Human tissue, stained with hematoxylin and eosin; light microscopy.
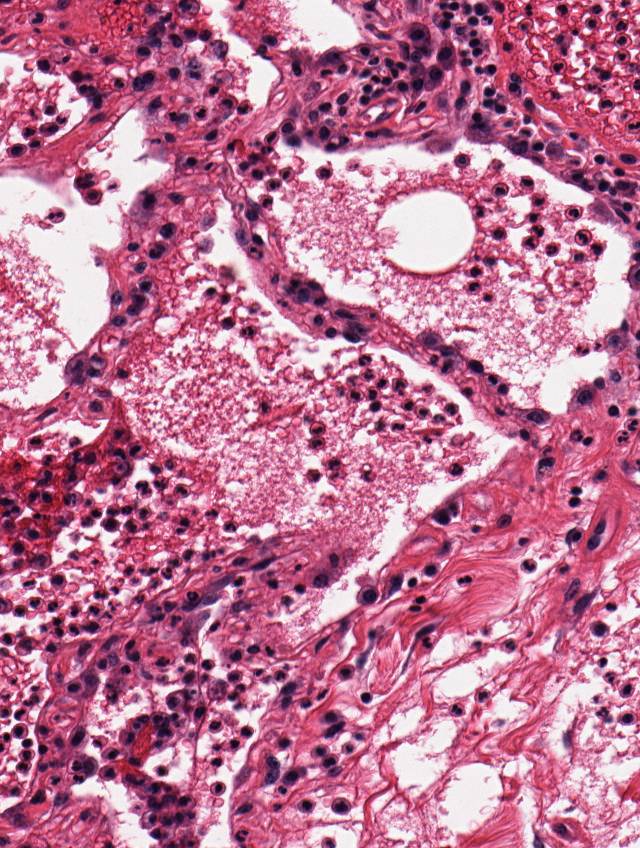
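Lung. In the spaces' pink material, many scattered cells with small round dark nuclei lie loose. Lower right: loose, wavy pink collagen fibres with scattered nuclei between. Left edge, about mid-height: closely packed bright red red blood cells. Lower left: crowded with many small dark round nuclei.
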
